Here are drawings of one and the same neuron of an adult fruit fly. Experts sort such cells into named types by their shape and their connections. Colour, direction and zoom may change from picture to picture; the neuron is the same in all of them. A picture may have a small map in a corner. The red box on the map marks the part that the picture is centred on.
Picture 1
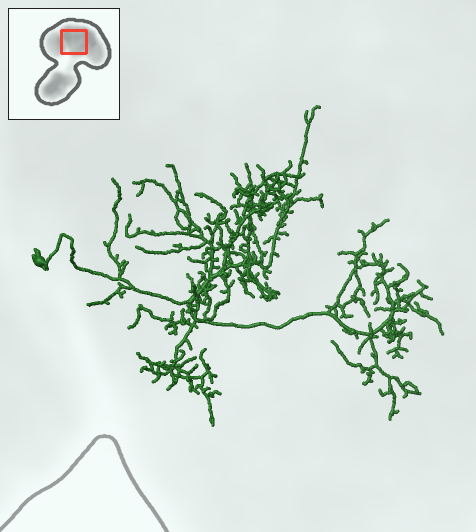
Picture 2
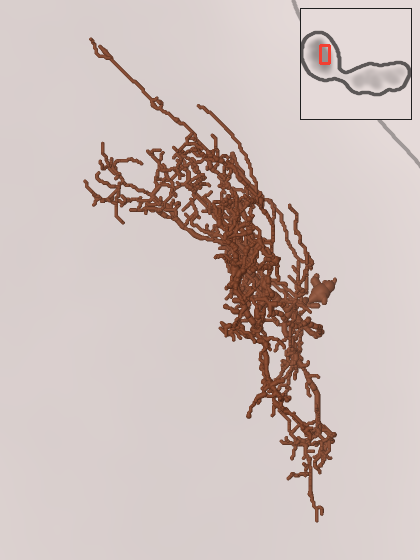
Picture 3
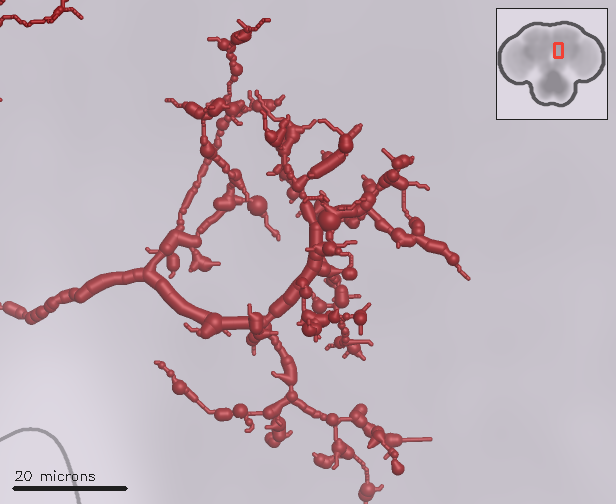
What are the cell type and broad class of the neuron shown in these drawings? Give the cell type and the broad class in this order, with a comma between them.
PS172, central-brain intrinsic neuron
